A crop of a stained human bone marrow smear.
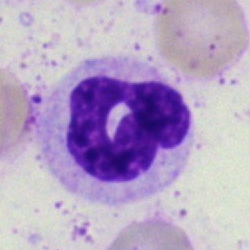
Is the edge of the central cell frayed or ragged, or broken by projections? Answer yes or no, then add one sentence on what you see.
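No. The cell outline is round and smooth.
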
